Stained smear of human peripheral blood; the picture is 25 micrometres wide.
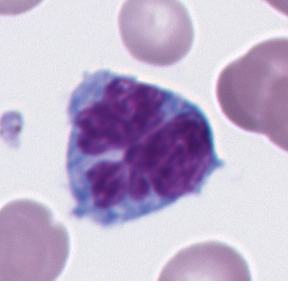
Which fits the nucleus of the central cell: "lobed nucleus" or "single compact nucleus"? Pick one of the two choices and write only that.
Lobed nucleus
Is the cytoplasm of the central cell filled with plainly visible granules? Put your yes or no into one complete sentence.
No, not a single granule can be seen in its cytoplasm.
